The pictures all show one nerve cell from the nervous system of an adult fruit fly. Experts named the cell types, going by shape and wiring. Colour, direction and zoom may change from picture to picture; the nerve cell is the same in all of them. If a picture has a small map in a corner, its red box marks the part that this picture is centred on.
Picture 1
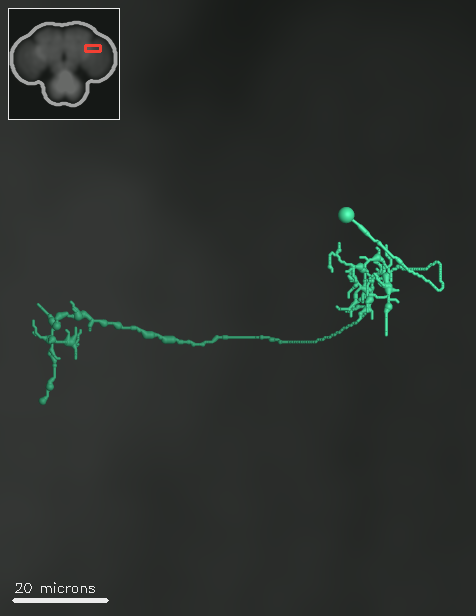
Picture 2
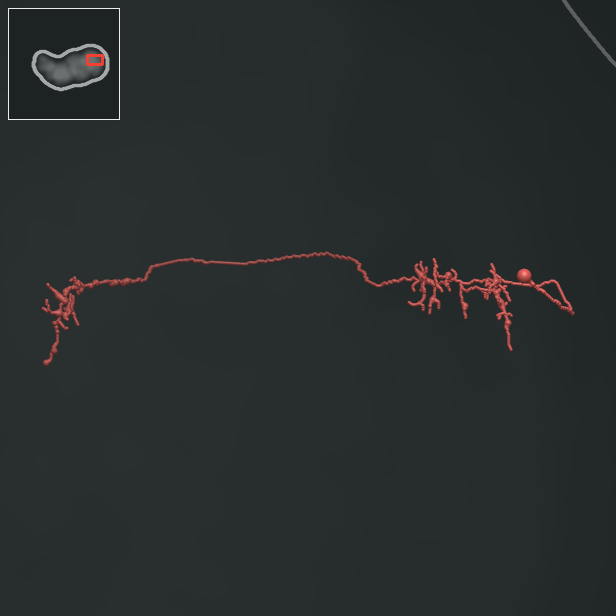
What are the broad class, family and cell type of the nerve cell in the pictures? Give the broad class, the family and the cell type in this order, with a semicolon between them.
optic-lobe intrinsic neuron; Tm; Tm5Y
